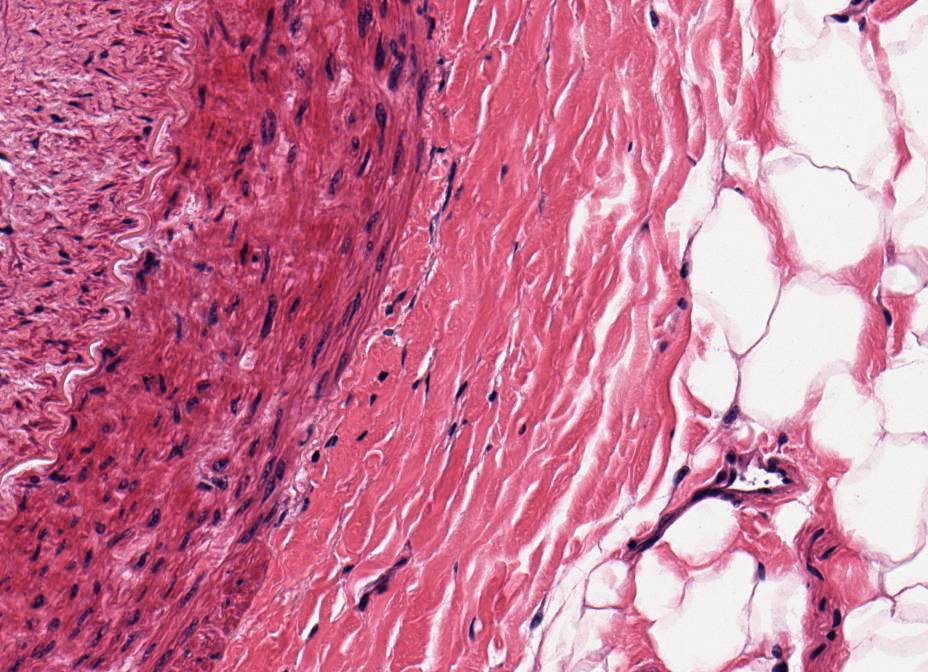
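Coronary artery, in bands running roughly top to bottom. Left edge: pale fibrous tissue. Left of centre: a deep red band of smooth muscle cells with elongated, cigar-shaped dark nuclei. Middle: wavy pink collagen bundles running lengthwise, parallel to the muscle band, with only scattered small dark nuclei. Right edge: fat, its adipocytes large empty white spaces outlined by thin pink walls with flattened peripheral nuclei.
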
